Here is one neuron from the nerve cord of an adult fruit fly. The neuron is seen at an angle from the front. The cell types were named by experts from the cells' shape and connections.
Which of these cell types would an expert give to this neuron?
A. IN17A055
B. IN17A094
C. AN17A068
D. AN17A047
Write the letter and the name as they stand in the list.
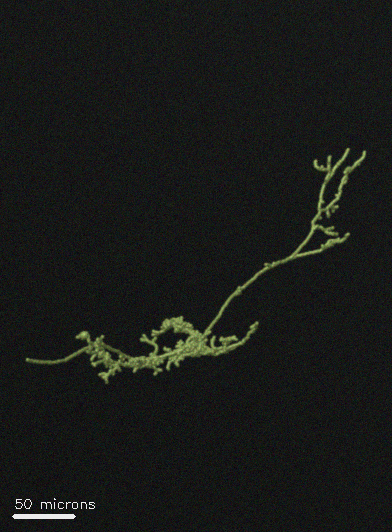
D. AN17A047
